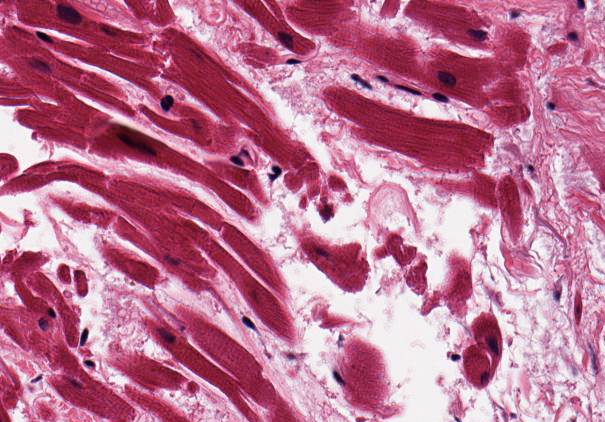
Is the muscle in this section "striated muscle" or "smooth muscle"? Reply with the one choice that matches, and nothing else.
Striated muscle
